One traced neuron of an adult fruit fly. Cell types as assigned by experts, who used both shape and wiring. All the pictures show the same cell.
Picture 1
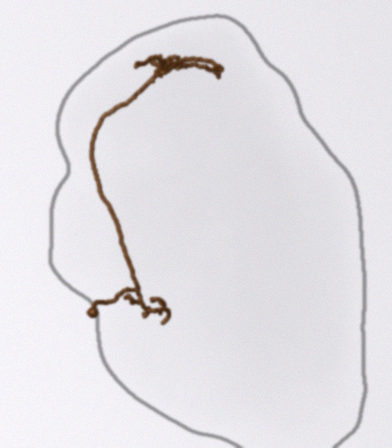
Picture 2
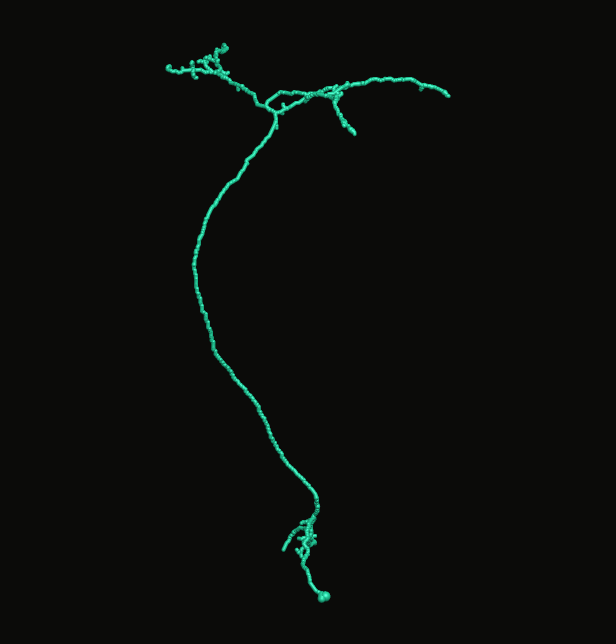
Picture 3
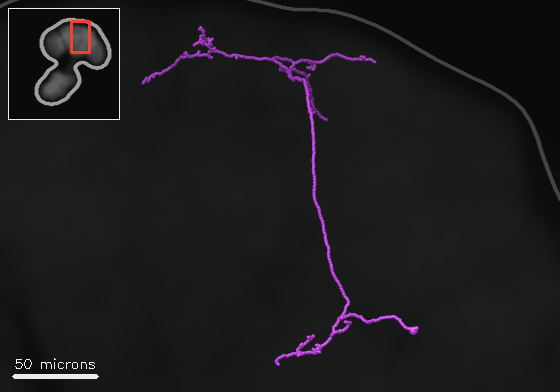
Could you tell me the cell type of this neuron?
CB3446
